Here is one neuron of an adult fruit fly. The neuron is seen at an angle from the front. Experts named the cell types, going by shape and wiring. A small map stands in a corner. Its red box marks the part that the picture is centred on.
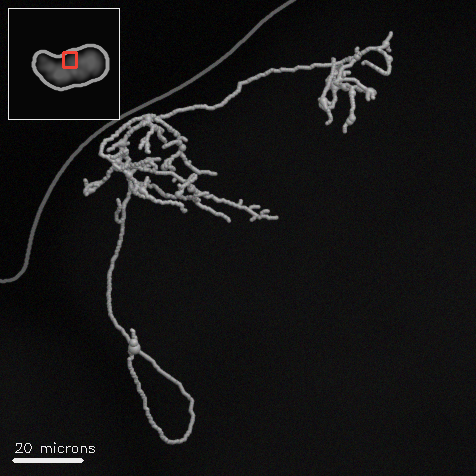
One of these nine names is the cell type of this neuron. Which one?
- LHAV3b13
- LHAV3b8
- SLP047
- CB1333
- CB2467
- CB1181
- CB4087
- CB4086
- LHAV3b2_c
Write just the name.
LHAV3b8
